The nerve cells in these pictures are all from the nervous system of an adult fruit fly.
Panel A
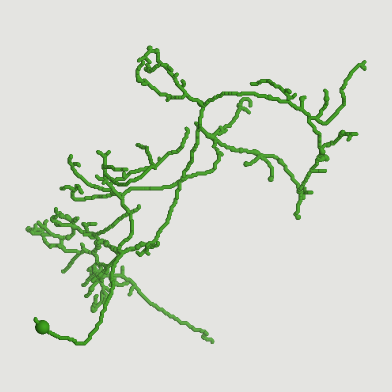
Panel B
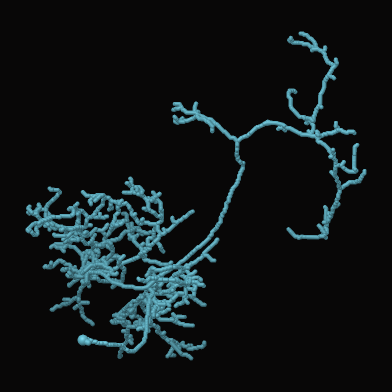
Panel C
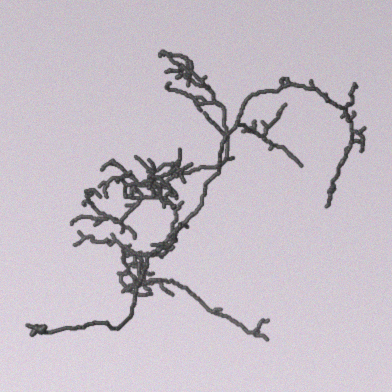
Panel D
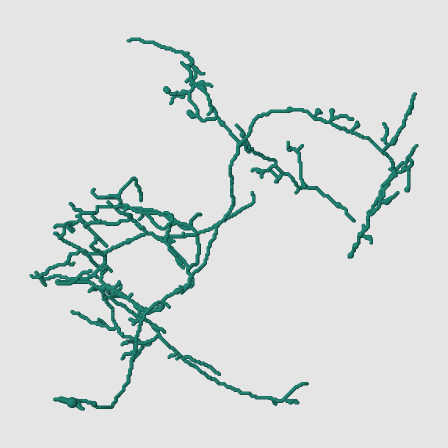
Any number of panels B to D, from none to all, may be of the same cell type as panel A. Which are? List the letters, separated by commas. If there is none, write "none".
C, D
